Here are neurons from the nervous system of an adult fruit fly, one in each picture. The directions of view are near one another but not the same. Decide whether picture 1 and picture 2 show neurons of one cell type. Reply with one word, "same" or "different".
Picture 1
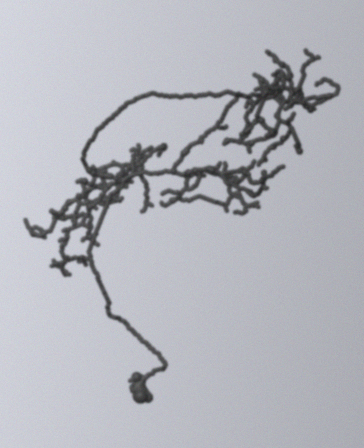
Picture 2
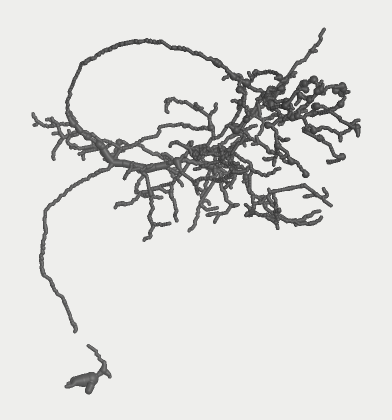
different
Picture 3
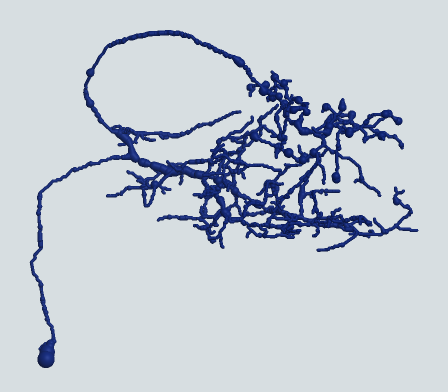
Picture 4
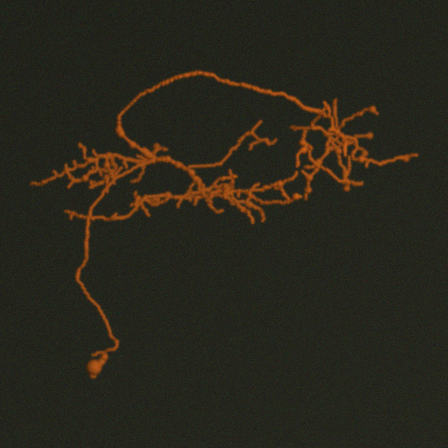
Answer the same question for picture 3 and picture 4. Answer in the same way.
different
